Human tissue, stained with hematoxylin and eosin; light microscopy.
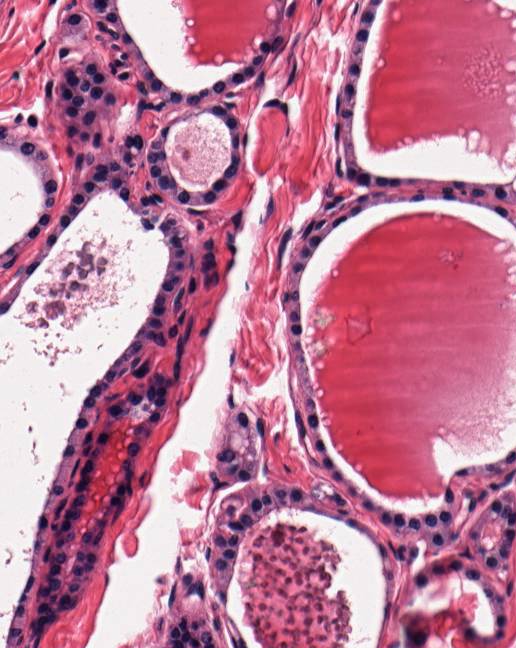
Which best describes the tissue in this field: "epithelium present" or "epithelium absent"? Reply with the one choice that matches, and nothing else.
Epithelium present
